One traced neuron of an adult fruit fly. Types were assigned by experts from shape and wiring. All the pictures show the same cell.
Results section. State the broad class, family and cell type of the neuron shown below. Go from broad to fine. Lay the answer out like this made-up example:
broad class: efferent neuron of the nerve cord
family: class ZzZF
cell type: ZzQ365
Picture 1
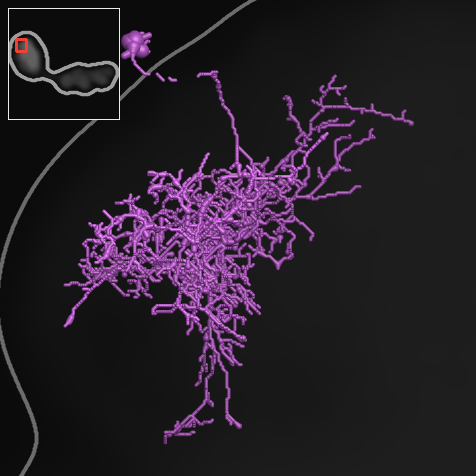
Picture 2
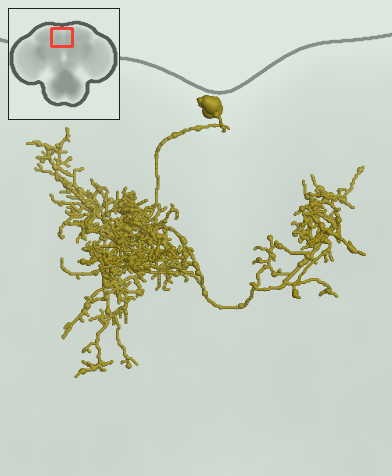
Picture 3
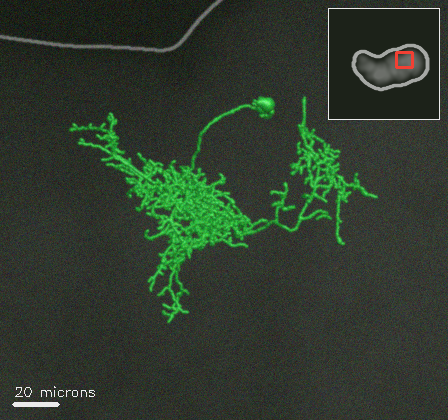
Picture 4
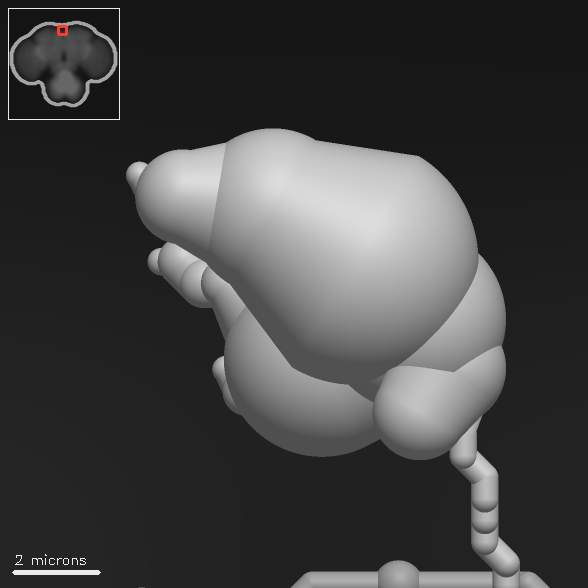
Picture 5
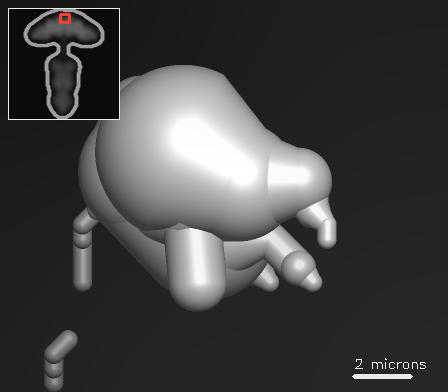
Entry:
broad class: central-brain intrinsic neuron
family: hemilineage SMPad3
cell type: SMP114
